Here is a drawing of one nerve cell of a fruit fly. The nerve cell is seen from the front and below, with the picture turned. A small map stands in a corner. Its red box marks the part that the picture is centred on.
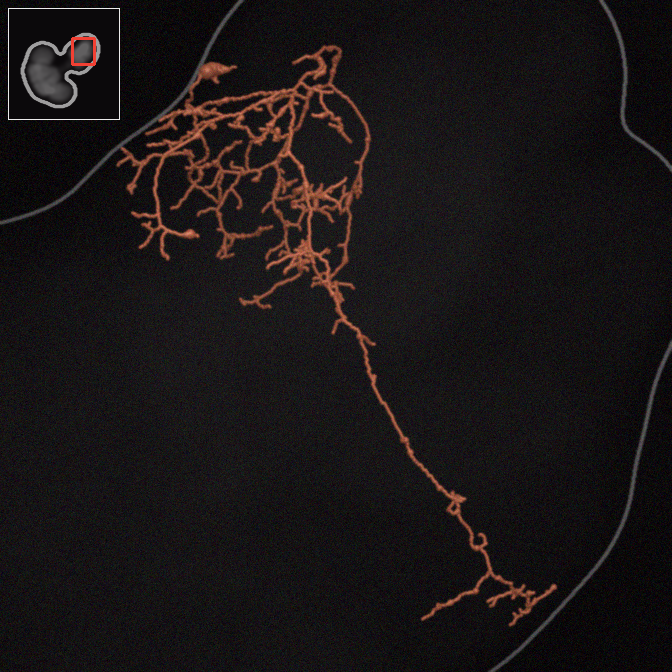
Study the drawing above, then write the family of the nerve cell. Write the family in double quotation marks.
"hemilineage 19A"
